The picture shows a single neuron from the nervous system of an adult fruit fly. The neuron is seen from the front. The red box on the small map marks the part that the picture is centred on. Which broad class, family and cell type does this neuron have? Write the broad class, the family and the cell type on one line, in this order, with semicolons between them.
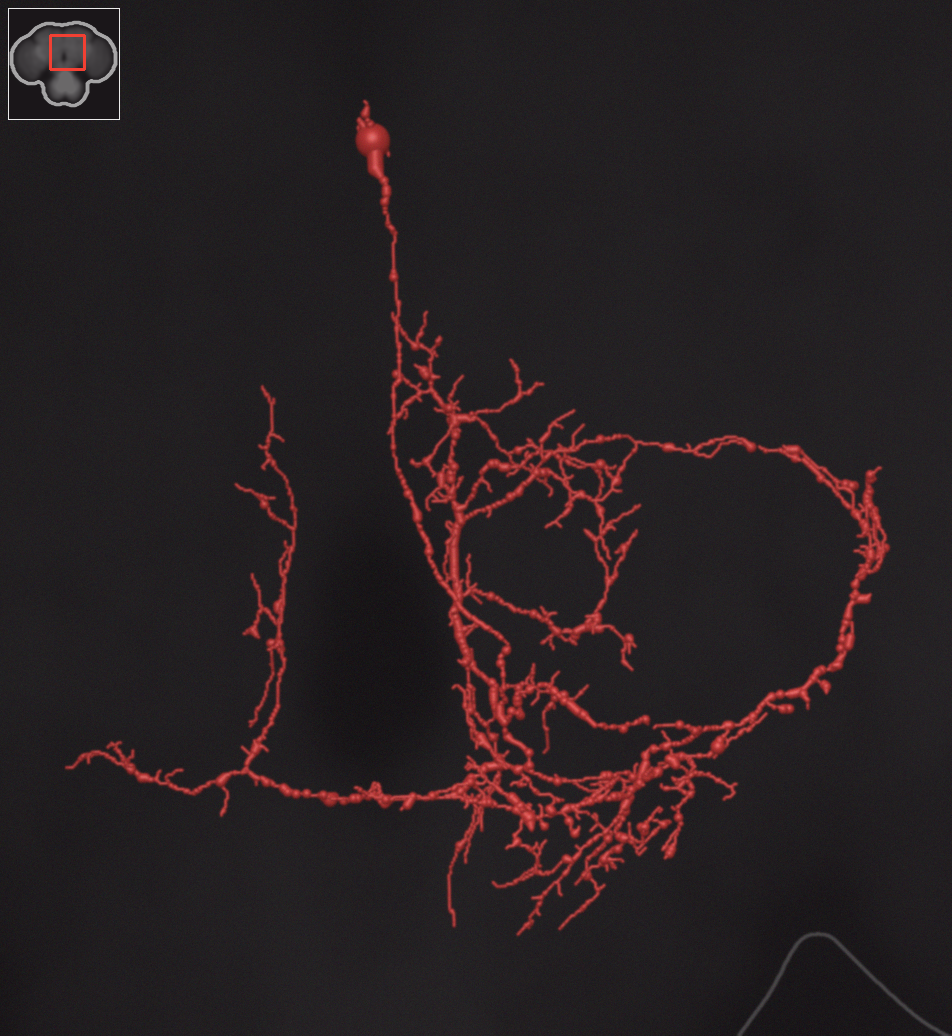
central-brain intrinsic neuron; hemilineage DM1_antero_ventral; PS115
